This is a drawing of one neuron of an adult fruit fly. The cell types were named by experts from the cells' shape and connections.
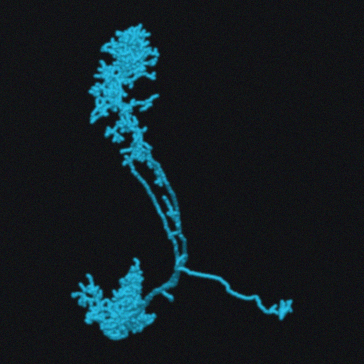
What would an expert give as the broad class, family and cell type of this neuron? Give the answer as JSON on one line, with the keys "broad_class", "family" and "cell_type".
{"broad_class": "central-brain intrinsic neuron", "family": "hemilineage LB0", "cell_type": "WED191"}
